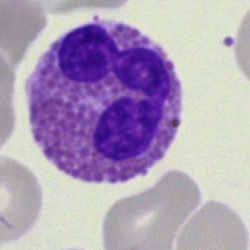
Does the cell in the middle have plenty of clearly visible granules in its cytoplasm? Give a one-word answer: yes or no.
Yes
